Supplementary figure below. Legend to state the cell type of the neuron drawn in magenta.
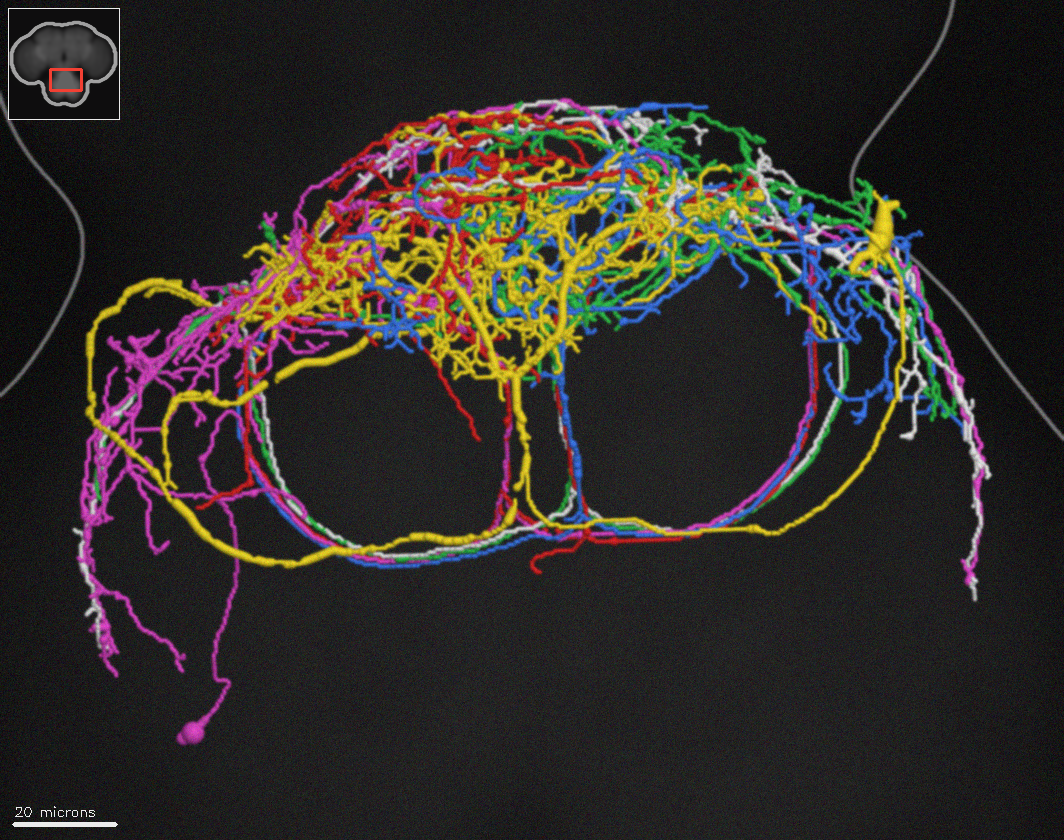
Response: IN19B057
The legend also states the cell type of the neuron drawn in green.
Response: IN19B067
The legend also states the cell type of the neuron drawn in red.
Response: IN19B075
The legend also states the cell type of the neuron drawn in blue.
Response: IN19B056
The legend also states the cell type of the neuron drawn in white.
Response: IN19B086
